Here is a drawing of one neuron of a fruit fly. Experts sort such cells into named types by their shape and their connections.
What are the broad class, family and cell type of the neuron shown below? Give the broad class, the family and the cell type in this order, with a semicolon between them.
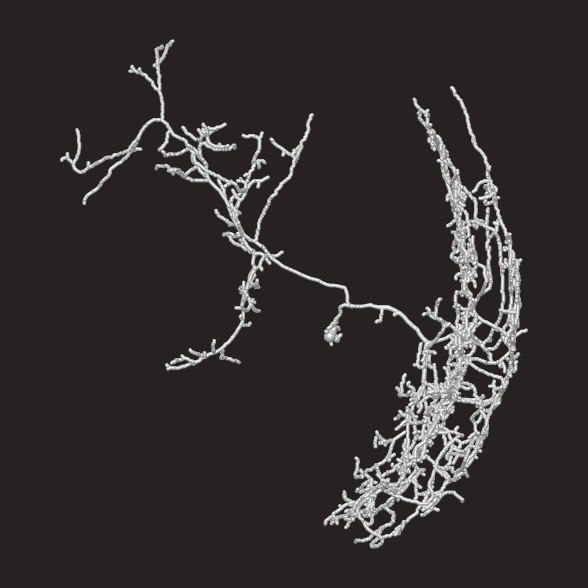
visual projection neuron; MeVP; MeVP26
